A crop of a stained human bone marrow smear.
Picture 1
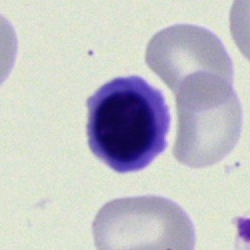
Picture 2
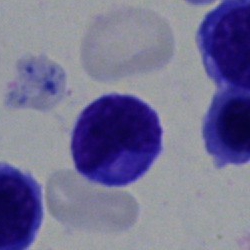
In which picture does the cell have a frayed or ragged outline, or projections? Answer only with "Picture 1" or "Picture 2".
Picture 1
